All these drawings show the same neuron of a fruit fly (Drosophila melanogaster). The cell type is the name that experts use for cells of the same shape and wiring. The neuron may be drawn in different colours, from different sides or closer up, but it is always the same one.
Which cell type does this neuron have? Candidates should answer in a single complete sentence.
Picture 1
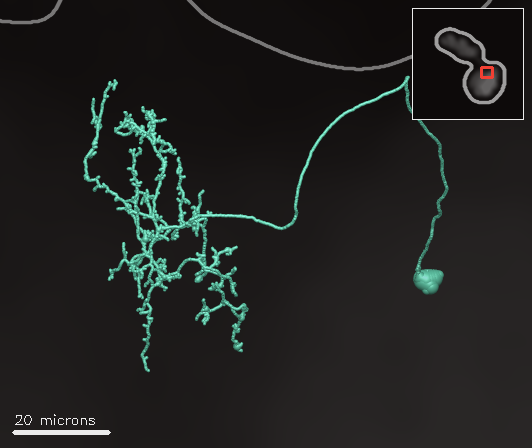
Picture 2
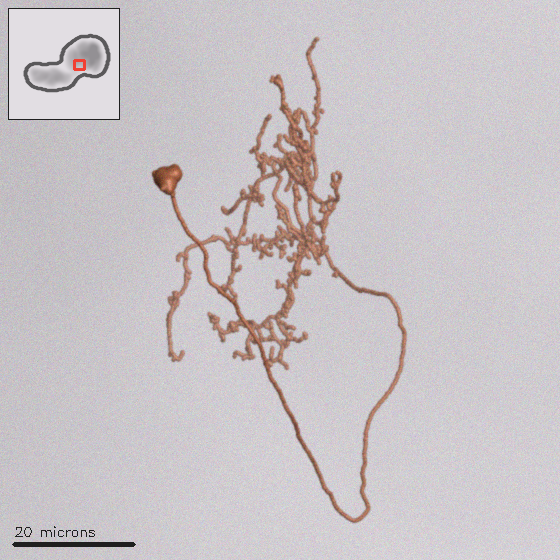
As its cell type, this neuron has GNG431.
